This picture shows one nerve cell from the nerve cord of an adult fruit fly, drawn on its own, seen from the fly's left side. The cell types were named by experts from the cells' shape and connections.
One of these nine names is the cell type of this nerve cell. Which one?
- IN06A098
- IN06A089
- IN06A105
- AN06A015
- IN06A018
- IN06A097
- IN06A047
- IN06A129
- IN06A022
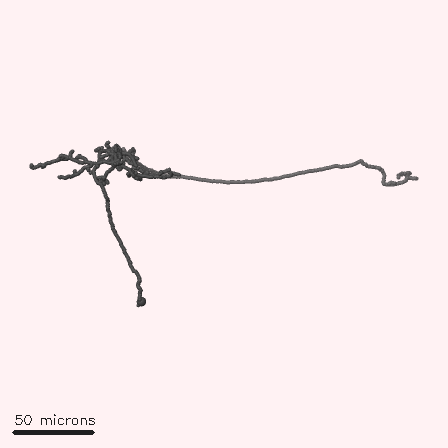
IN06A089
